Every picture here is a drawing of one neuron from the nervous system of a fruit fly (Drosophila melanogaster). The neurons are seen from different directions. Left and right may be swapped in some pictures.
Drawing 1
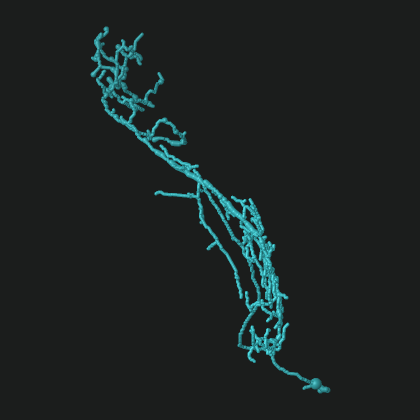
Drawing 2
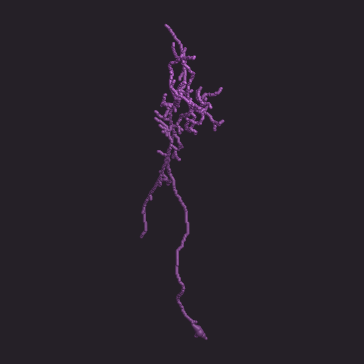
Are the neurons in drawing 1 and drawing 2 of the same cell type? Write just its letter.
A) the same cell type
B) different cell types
B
